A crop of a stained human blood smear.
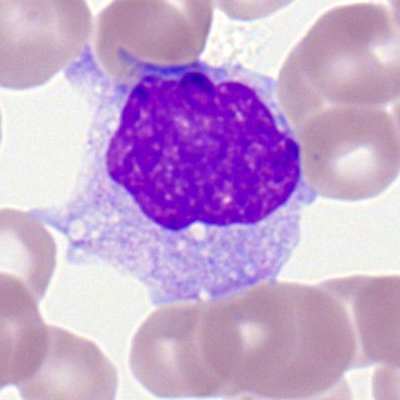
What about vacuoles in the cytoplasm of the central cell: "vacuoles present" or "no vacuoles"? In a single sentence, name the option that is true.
One or more clear vacuoles are found within the cytoplasm of this cell.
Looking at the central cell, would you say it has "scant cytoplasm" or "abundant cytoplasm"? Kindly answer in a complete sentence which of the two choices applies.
There is abundant cytoplasm around the nucleus of this cell.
